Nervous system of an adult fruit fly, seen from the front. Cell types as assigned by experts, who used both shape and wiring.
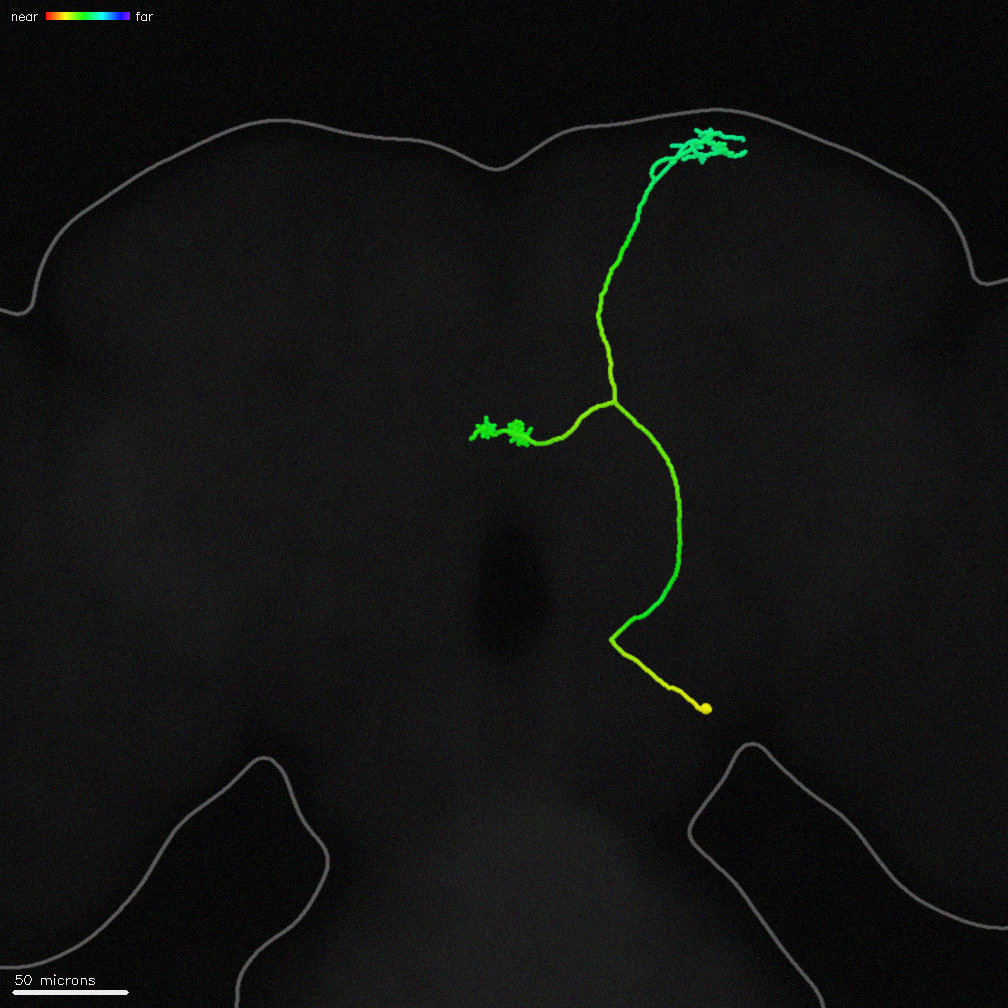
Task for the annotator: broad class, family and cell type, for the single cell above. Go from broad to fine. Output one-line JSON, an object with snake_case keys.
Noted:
{"broad_class": "central-brain intrinsic neuron", "family": "hemilineage LALv1_dorsal", "cell_type": "SA3"}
